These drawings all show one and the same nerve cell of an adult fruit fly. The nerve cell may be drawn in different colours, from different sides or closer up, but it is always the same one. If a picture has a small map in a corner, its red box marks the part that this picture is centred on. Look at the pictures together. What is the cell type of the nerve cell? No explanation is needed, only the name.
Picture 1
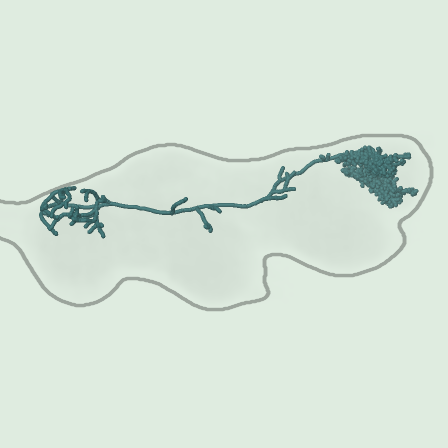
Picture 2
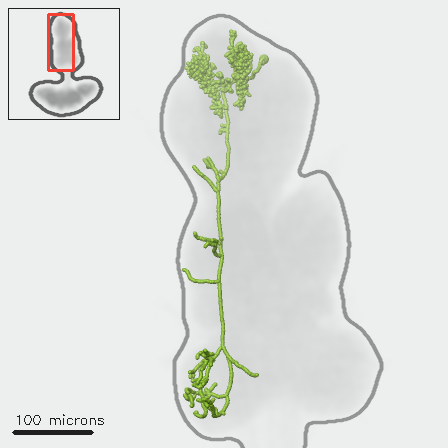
INXXX032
